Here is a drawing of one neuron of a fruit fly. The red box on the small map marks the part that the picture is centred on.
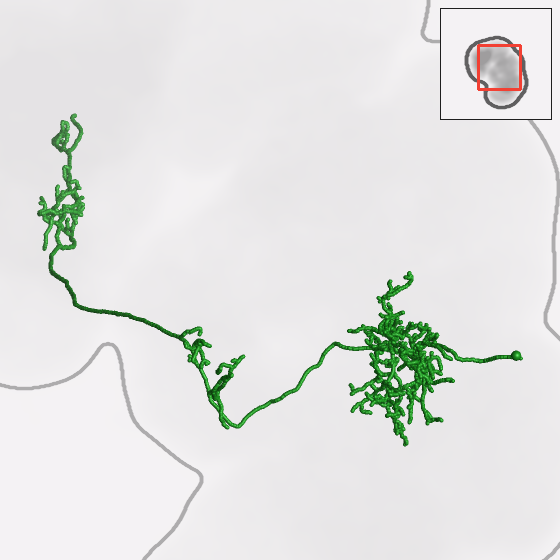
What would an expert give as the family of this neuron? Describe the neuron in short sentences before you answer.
The picture shows dozens of branch ends. In this view it is wider than it is tall. This is a descending neuron. Its family is DNpe.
